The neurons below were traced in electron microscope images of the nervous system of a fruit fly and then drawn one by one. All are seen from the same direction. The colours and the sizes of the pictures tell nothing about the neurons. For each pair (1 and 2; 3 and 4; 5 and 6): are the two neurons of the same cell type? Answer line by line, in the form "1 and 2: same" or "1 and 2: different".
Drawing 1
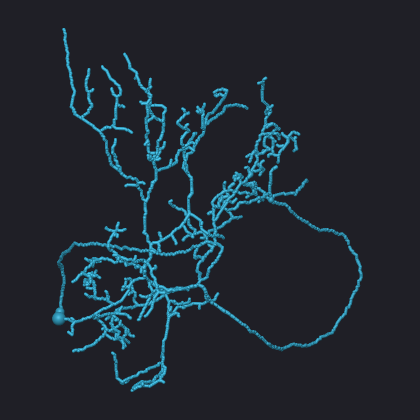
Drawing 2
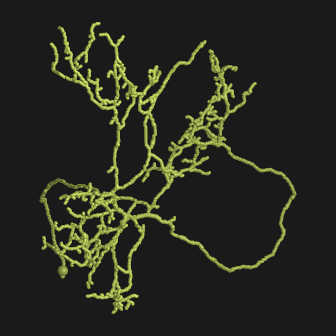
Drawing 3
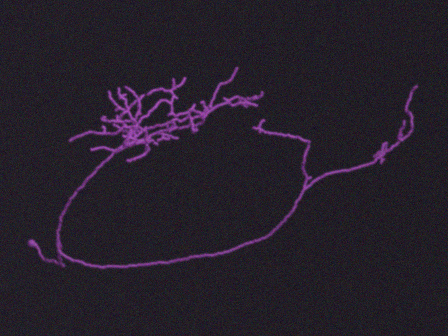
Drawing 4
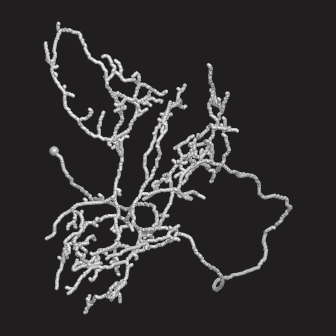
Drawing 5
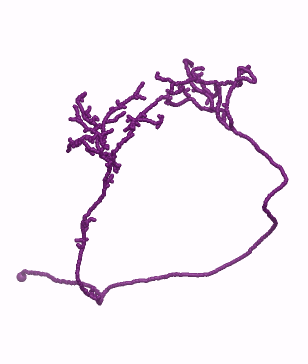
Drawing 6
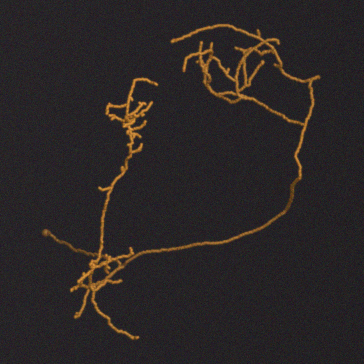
1 and 2: same
3 and 4: different
5 and 6: same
